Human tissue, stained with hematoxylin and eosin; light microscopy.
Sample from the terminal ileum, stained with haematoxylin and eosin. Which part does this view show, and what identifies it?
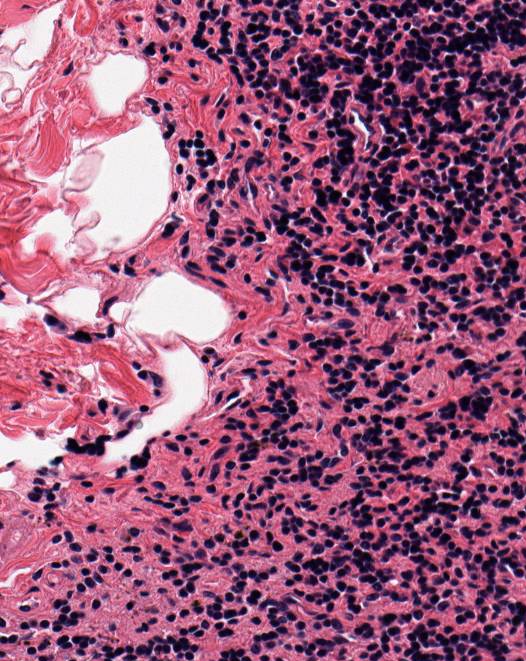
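Lymphoid tissue: a dense sheet of small dark round nuclei fills the right and lower parts of the field. First, most cells there are lymphocytes with scant cytoplasm.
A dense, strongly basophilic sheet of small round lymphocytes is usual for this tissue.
Second, no epithelium is present in the field.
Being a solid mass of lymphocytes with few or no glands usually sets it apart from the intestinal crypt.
Last, thick, wavy, pink collagen bundles occupy the upper left.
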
